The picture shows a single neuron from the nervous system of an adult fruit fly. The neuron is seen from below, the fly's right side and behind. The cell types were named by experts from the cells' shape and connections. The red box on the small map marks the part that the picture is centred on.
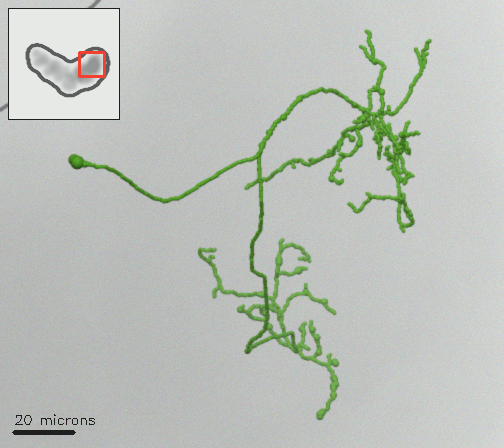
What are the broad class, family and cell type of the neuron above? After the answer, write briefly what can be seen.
This is a central-brain intrinsic neuron. The family is hemilineage VLPl&p1_posterior. The cell type is SMP570. By the scale bar it is about 130 microns tall in this view. The picture shows dozens of branch ends.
